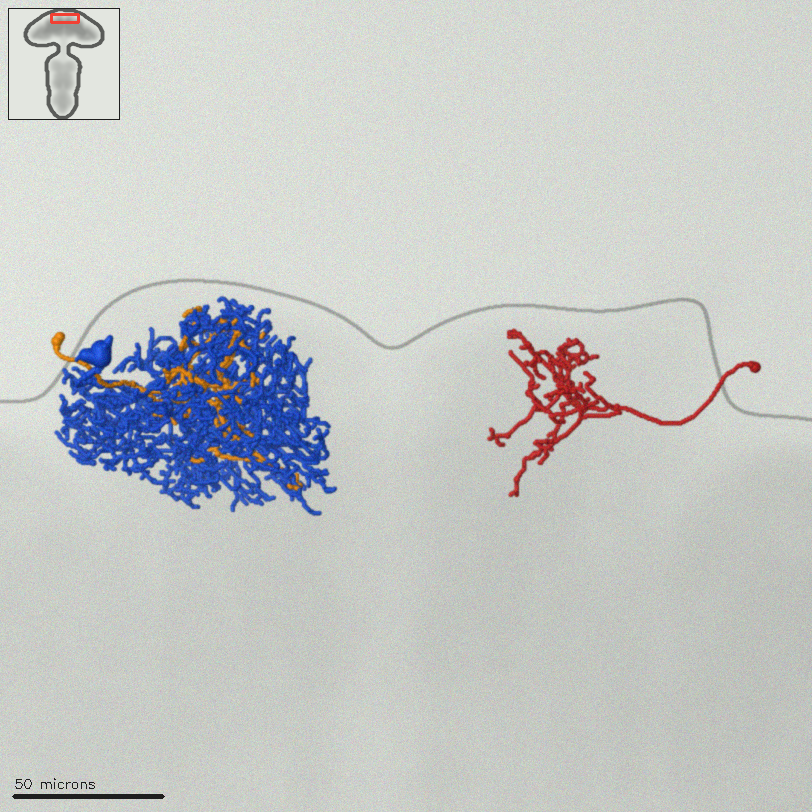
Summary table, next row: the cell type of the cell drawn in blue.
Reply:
lLN2X12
